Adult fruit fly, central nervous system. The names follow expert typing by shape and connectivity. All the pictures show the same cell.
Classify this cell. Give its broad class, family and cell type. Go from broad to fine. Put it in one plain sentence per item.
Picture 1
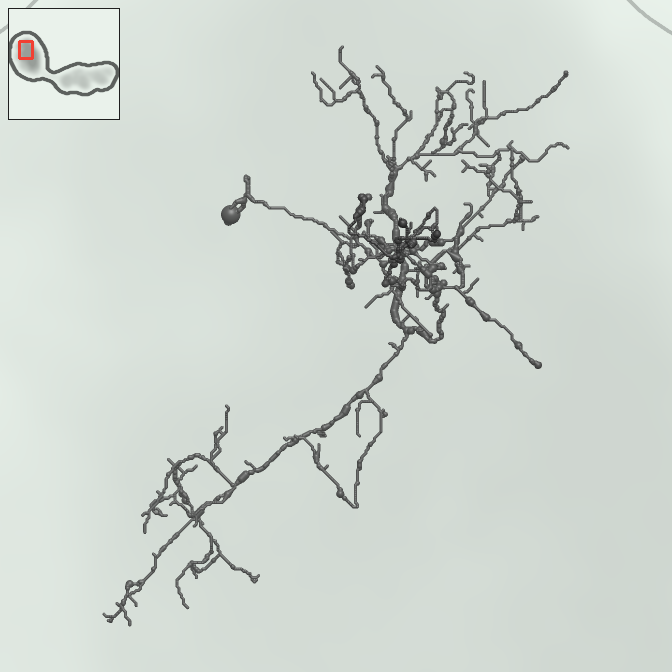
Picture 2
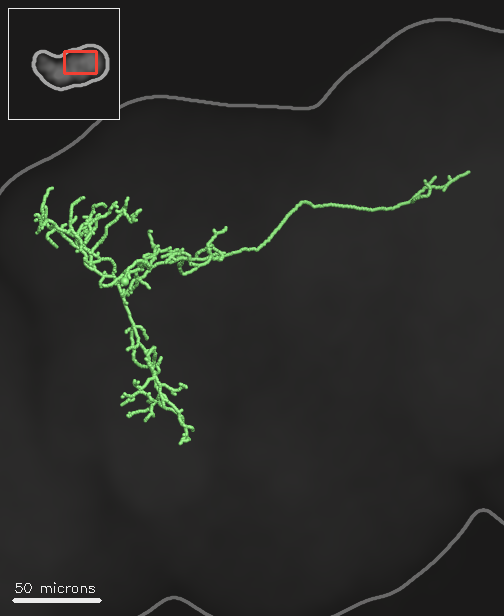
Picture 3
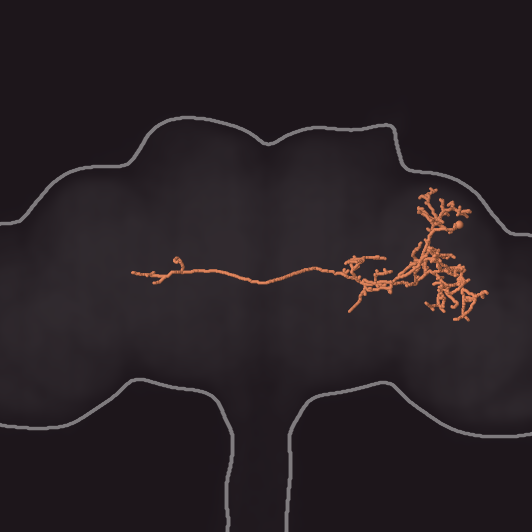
A central-brain intrinsic neuron of hemilineage VLPd1, type CL023.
